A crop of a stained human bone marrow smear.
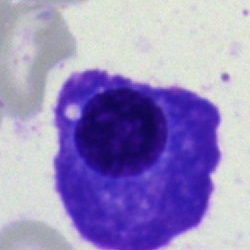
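Plasma cell from a stained human bone marrow smear. The outline is irregular, with small blunt bulges along its edge. Abundant, deep blue-purple cytoplasm covers more area than the nucleus. A single small, clear, round vacuole lies at the upper left edge of the nucleus.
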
